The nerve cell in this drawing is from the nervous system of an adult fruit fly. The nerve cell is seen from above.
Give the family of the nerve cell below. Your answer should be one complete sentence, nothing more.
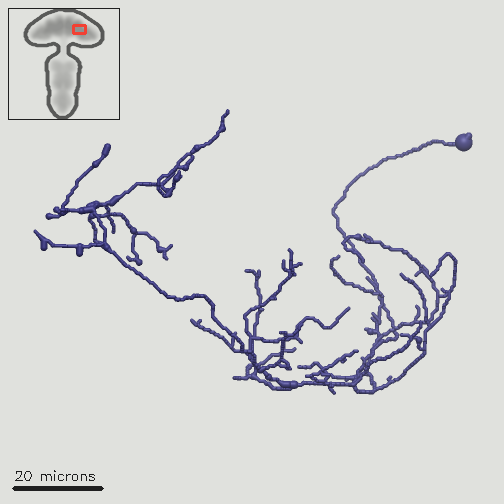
This nerve cell is within the family hemilineage LHa3.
